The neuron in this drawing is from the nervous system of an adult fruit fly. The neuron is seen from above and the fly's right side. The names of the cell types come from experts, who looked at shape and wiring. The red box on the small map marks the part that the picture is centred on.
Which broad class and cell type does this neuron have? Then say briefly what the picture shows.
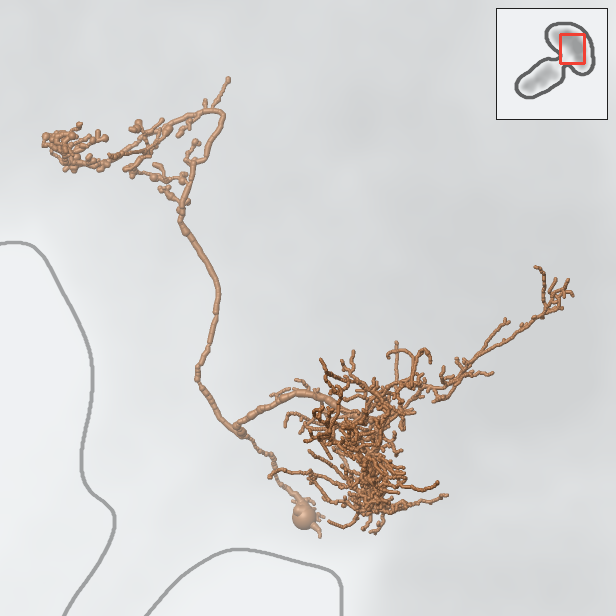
It is a central-brain intrinsic neuron. It is of cell type CB0121. It lies in the brain. The cell body is at the bottom of the picture. Dozens of branch ends can be seen.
